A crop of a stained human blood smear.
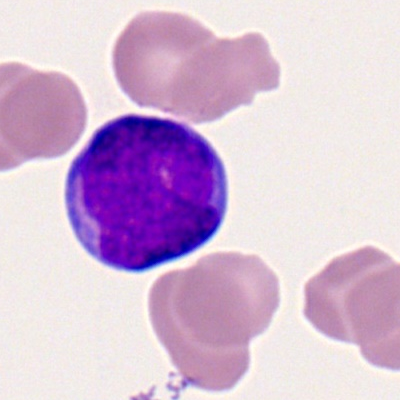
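Myeloblast, the cell in the middle of a stained human blood smear, light microscope. Nucleus fills almost the whole cell; visible cytoplasm lies mainly along the left edge. No granules in the cytoplasm, no vacuoles in the cell.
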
